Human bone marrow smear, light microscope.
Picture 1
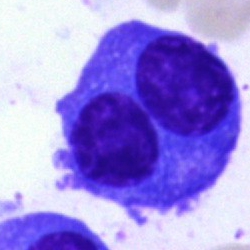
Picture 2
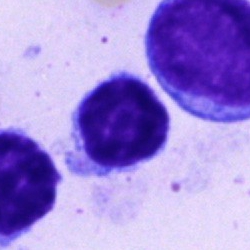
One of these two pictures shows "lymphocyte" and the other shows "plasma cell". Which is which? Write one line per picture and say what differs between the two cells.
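Picture 1: plasma cell. The cytoplasm is plentiful and surrounds both nuclei.
Picture 2: lymphocyte. The cytoplasm is scant and pale blue.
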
